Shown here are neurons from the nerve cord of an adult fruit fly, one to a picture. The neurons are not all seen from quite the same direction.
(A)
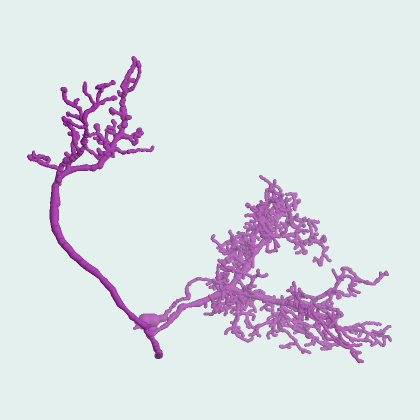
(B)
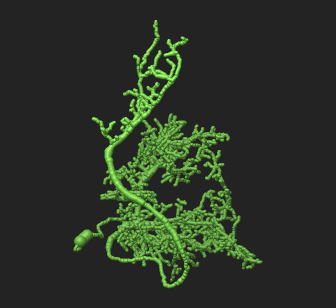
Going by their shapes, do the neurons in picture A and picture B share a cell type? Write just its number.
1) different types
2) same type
2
